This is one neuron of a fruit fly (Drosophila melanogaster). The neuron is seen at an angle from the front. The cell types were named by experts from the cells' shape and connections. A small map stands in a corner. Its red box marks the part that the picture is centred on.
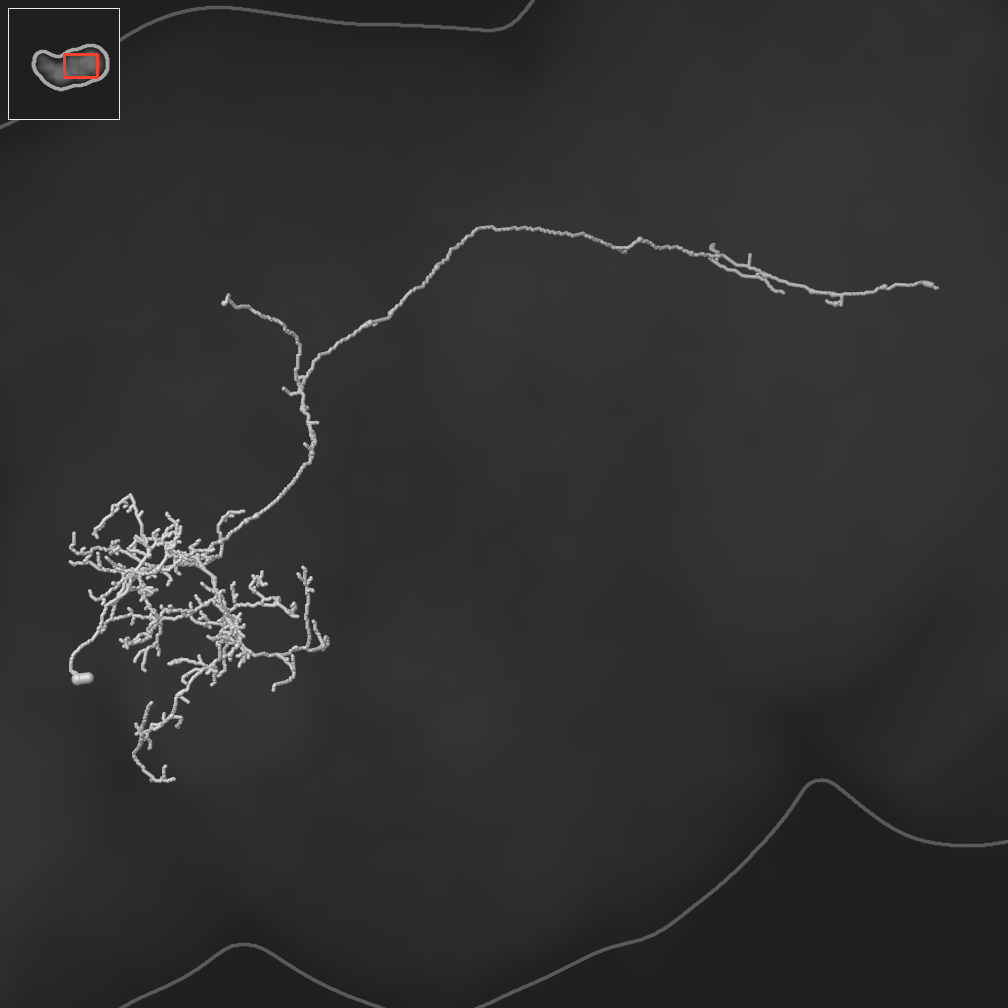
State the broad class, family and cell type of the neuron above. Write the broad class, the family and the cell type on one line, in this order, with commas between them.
central-brain intrinsic neuron, hemilineage VLPl2_medial, CB2481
